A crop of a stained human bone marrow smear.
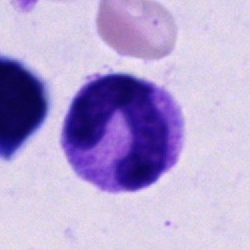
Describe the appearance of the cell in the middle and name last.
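A smooth, round outline encloses this cell. Its nucleus is bent into a horseshoe shape that curves around a pale central area, and the opening of the horseshoe faces toward the lower left. The cytoplasm contains no vacuoles. The cell is a band neutrophil.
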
